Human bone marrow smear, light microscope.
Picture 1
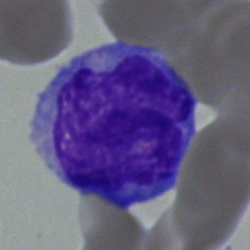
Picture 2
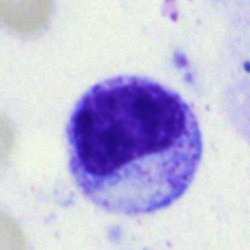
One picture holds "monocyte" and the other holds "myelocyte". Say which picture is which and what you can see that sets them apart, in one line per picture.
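Picture 1 shows a monocyte: No granules are visible in the cytoplasm.
Picture 2 shows a myelocyte: Fine reddish-purple granules are scattered through the cytoplasm.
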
